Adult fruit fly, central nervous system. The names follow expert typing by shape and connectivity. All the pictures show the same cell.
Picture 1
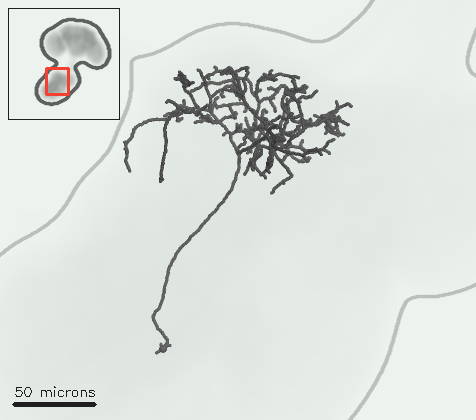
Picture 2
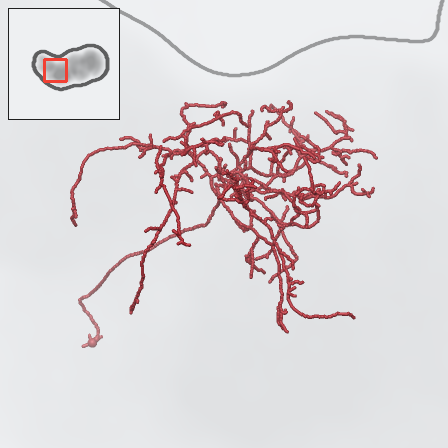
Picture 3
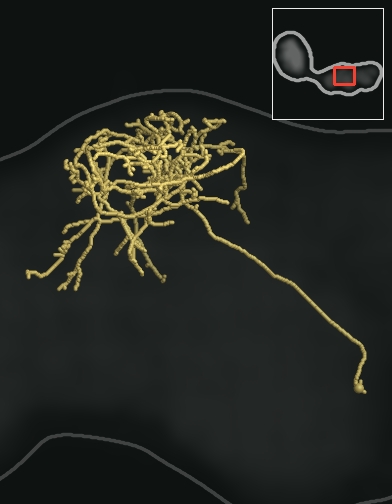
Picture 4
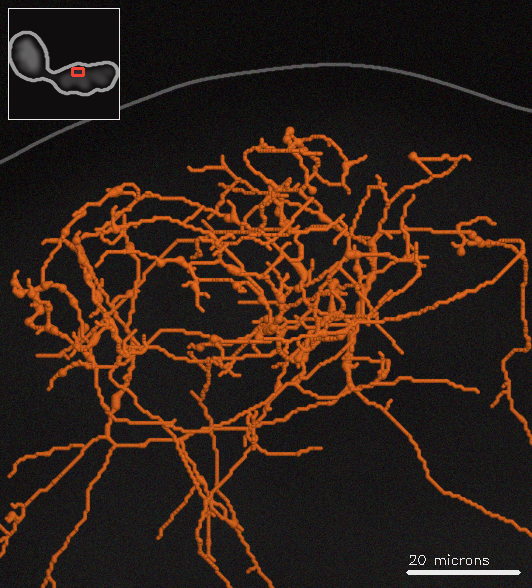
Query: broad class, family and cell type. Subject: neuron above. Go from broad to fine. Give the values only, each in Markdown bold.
**nerve-cord intrinsic neuron**, **hemilineage 12A**, **IN12A052_a**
